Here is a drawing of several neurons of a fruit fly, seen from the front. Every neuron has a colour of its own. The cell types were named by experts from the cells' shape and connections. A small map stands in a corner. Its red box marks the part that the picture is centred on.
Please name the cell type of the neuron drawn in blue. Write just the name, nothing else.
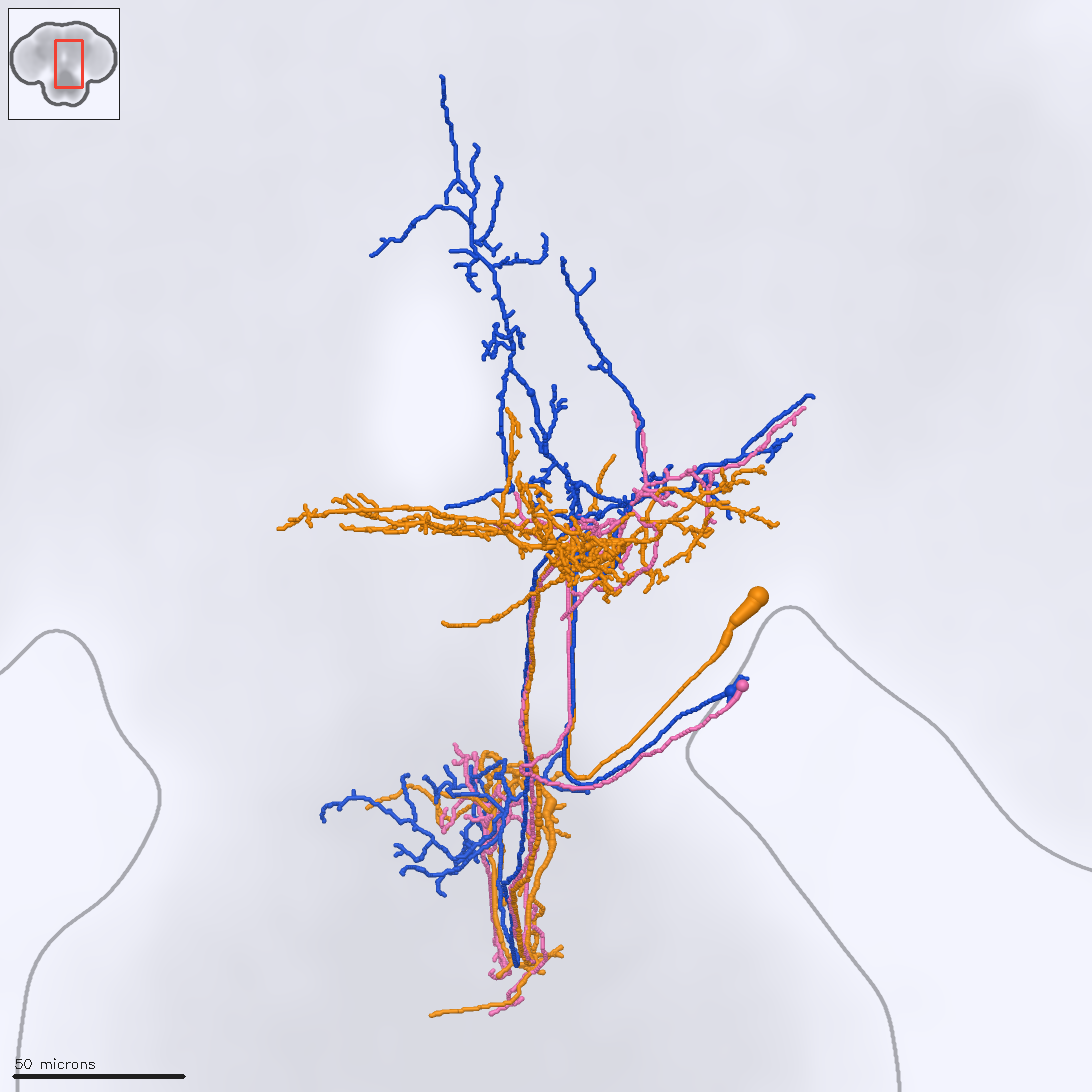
DNg02_a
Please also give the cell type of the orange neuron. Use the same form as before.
DNge016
